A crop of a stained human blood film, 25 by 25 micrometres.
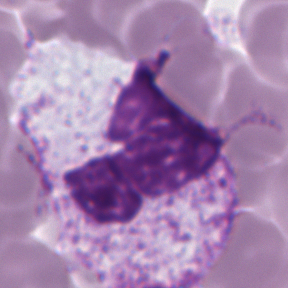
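Segmented neutrophil with a nucleus of two lobes joined by a broad connection. Its chromatin stains a dense, deep purple. Note the very pale, almost colourless cytoplasm, where small purple granules are scattered with pale gaps between them.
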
